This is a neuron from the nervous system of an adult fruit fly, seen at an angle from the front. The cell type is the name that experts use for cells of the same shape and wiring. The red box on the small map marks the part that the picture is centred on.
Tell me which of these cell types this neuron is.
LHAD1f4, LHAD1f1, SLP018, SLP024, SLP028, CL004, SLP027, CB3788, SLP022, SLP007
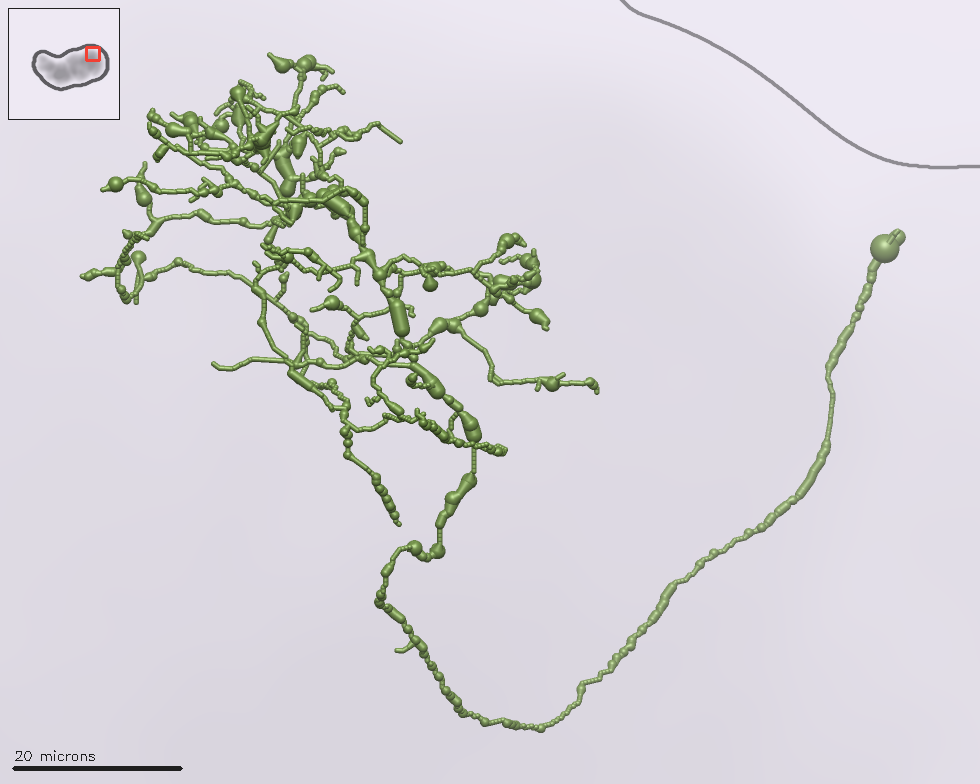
SLP022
